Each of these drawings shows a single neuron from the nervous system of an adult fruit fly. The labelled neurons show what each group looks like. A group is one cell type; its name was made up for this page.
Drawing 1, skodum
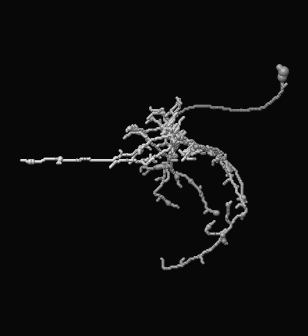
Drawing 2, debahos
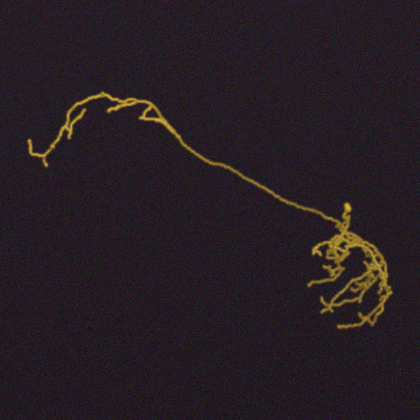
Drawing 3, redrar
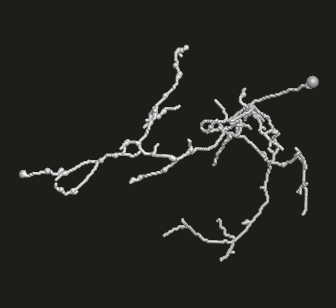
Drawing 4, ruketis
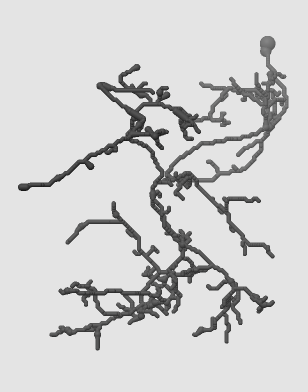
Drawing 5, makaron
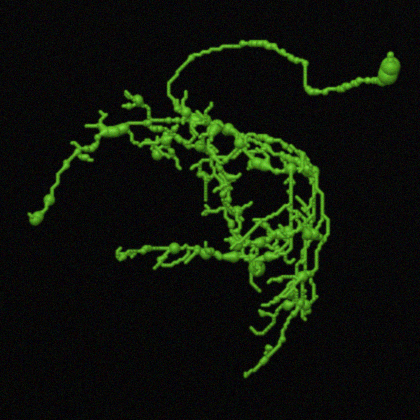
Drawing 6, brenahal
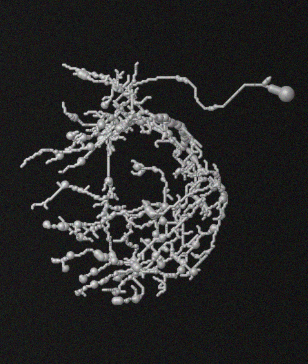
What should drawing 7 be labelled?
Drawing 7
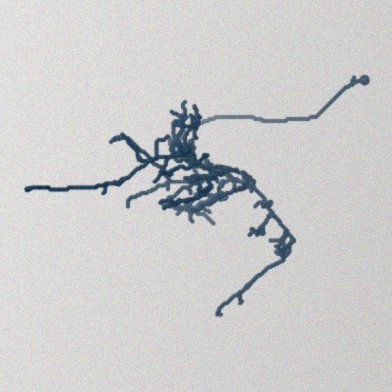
skodum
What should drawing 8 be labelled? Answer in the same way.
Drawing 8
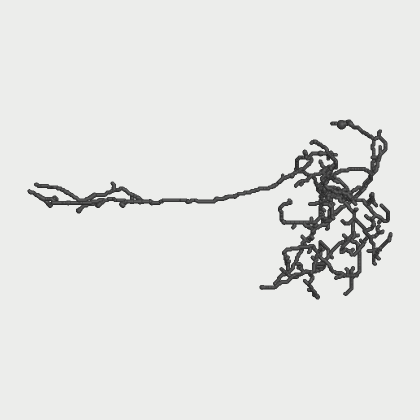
ruketis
